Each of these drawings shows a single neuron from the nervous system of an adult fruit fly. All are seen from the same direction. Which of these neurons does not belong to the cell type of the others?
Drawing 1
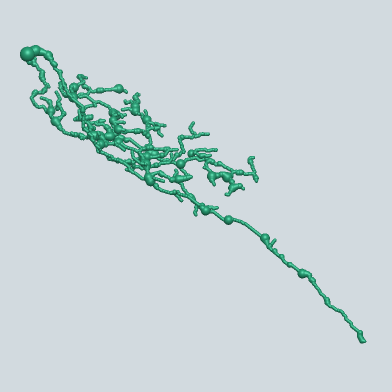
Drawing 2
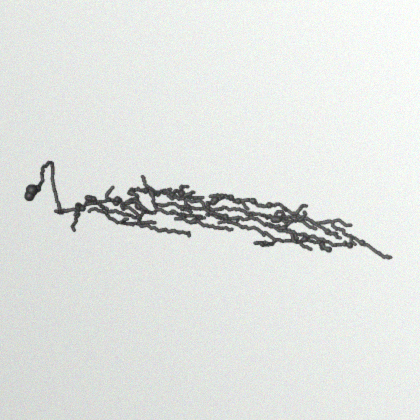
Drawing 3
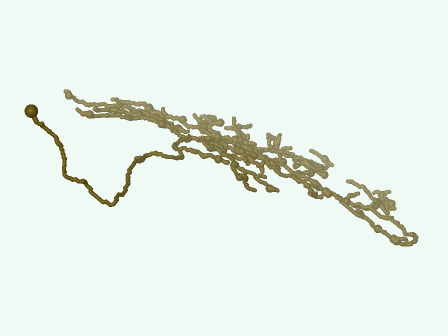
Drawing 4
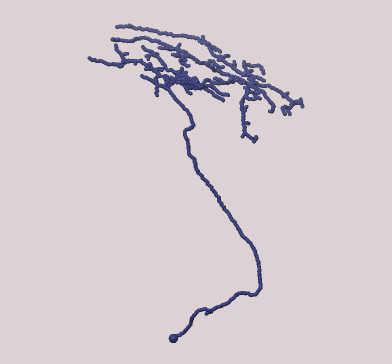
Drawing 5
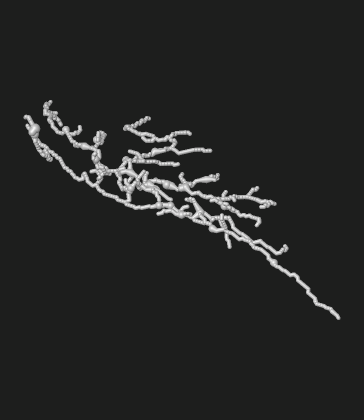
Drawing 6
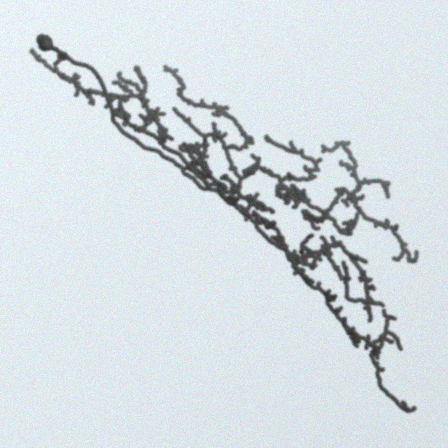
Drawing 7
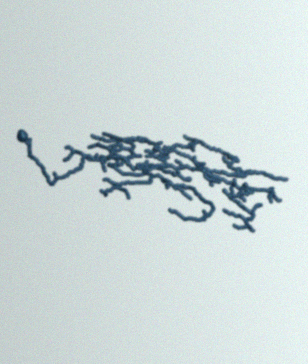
4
